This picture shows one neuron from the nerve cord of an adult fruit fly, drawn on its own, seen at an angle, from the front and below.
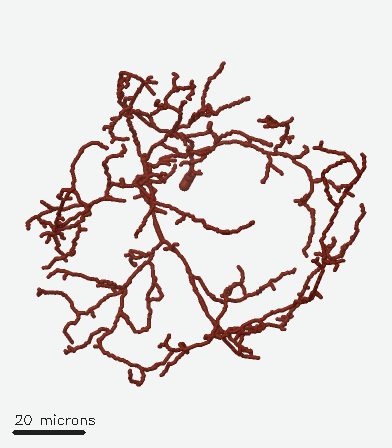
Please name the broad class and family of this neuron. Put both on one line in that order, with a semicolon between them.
nerve-cord intrinsic neuron; hemilineage 03A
